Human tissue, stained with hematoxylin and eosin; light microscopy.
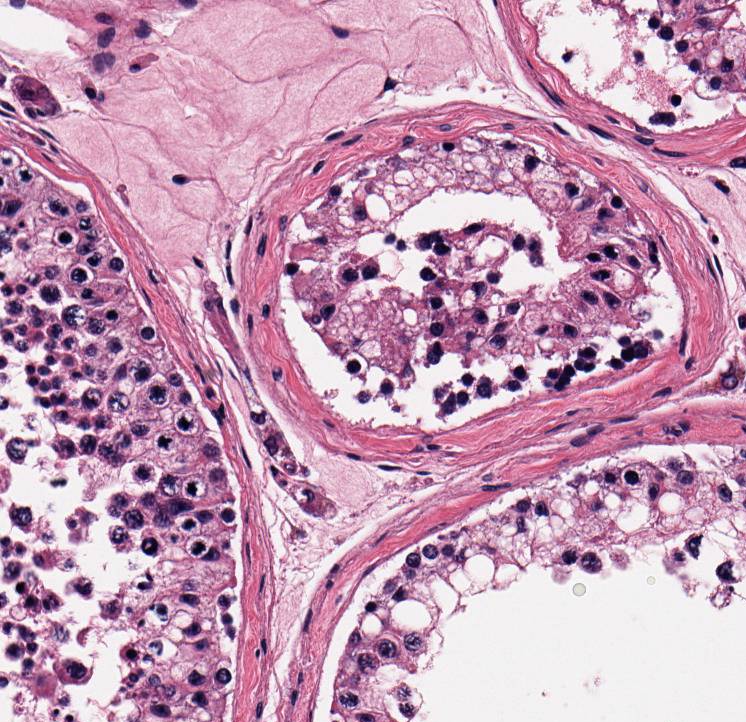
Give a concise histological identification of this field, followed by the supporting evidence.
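The seminiferous tubule, cut across: one whole tubule at the centre and parts of others at the left, top right and bottom right.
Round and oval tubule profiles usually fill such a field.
The tubule at the left is crowded with large round cells whose nuclei have coarse, clumped chromatin.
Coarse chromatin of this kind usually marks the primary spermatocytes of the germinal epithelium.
Each tubule has a thick, layered pink wall with flattened dark nuclei running around it. A lining rich in clear round vacuoles faces a large empty lumen at the bottom right.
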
